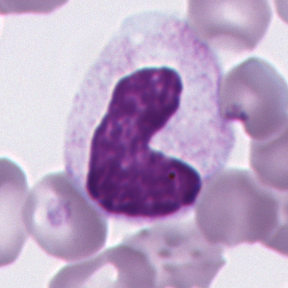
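Band neutrophil, the nucleated cell at the centre of a stained blood smear. The nucleus is a single unsegmented curved band whose hollow opens to the right. The cytoplasm is abundant, pale pinkish-lilac and filled with fine pinkish-violet granules.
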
